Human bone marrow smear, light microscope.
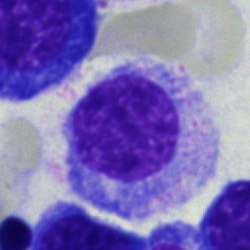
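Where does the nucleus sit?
Off-centre, toward the upper left of the cell.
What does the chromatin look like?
Dark purple, mottled and somewhat clumped.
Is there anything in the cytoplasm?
Yes, fine pink-red granules scattered through it.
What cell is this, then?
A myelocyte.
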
